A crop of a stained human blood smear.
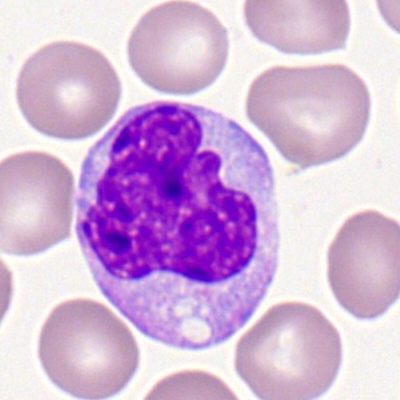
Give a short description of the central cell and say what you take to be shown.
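Smooth, roughly round outline here. The nucleus is irregularly folded, with several lobes and indentations, and fills the upper part of the cell. Below it lies a wider band of cytoplasm, plentiful and pale blue-grey. So, a monocyte.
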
